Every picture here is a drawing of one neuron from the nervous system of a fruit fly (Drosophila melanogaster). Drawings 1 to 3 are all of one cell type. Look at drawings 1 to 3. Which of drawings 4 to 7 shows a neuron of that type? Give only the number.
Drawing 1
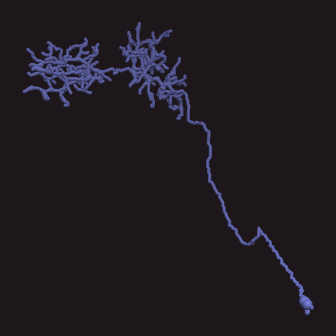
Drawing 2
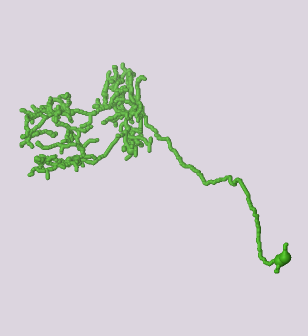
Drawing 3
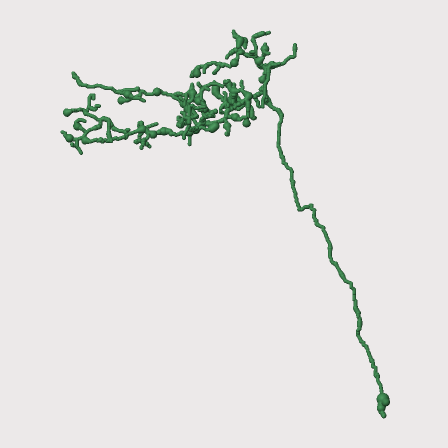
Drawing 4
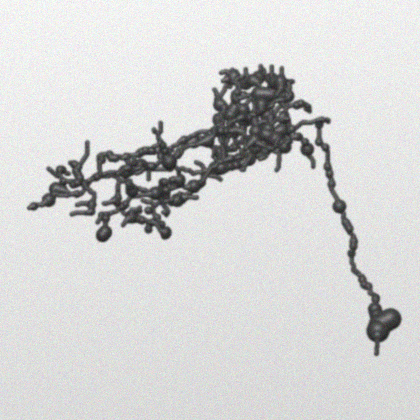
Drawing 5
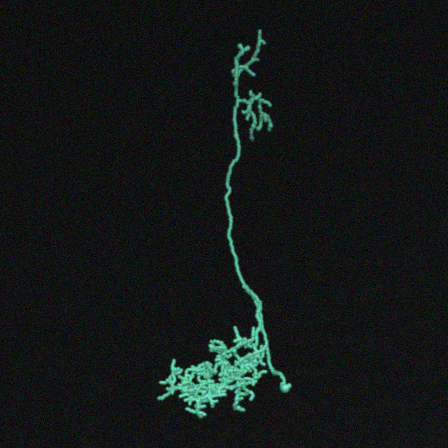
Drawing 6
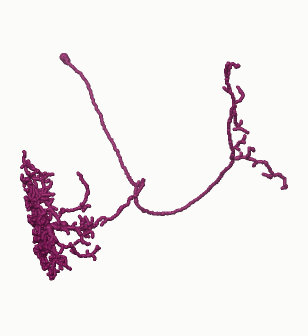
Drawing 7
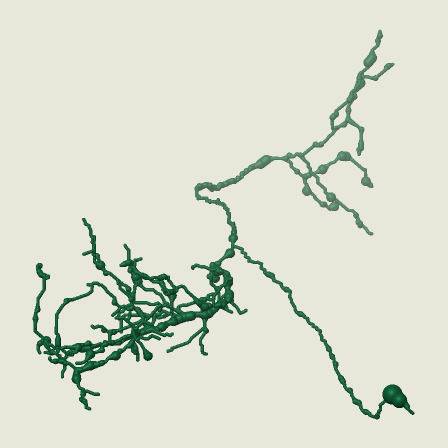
4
